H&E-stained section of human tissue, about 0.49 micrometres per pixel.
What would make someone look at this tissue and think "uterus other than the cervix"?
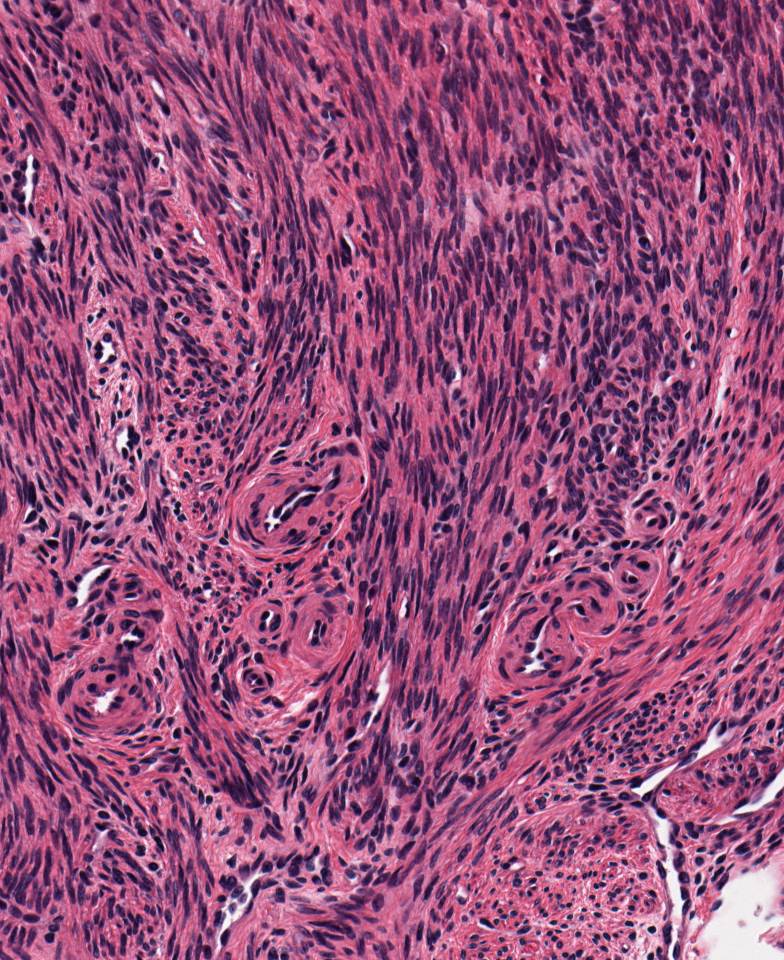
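This is uterus other than the cervix.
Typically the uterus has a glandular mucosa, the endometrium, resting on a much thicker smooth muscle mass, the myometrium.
The field is filled almost entirely by densely packed spindle cells in long fascicles, which agrees with that muscle mass. In the upper half the fascicles run mainly top to bottom, curving slightly; around small vessels, spindle cells wrap concentrically into whorls. Nuclei are dark, elongated and oval to cigar-shaped, in scant pink cytoplasm with indistinct cell borders.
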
